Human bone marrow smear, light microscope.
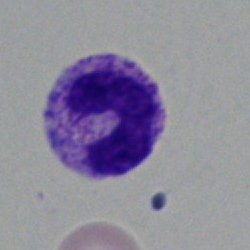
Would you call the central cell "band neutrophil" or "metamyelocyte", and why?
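Answer: band neutrophil. Cell roughly round, edge slightly ragged and speckled. Dark nucleus curves around a paler area at left-centre. Chromatin dense, dark purple. Cytoplasm pale pinkish-lilac between the granules.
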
